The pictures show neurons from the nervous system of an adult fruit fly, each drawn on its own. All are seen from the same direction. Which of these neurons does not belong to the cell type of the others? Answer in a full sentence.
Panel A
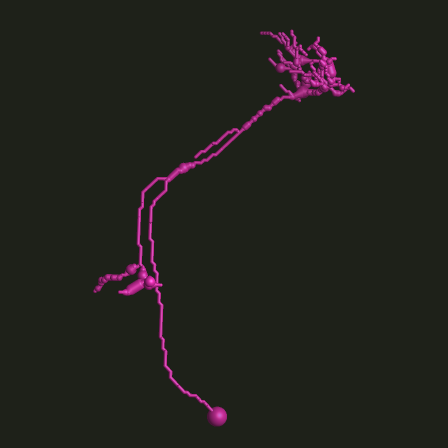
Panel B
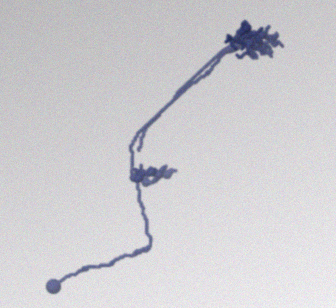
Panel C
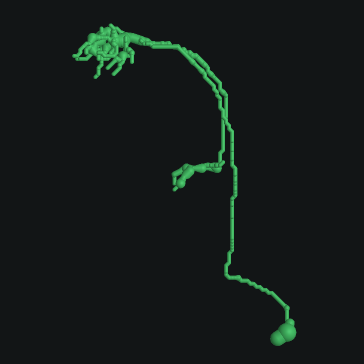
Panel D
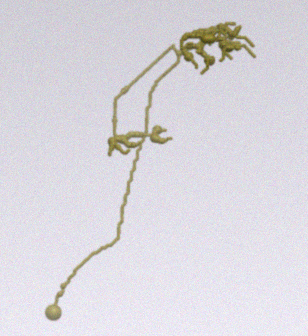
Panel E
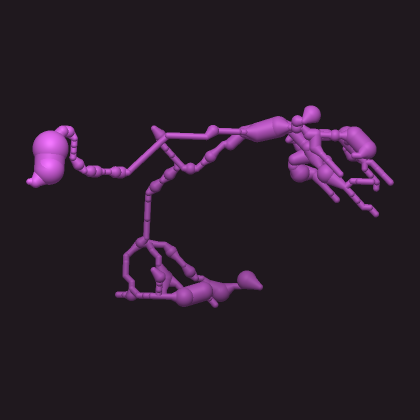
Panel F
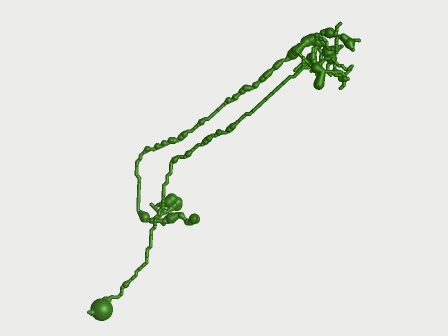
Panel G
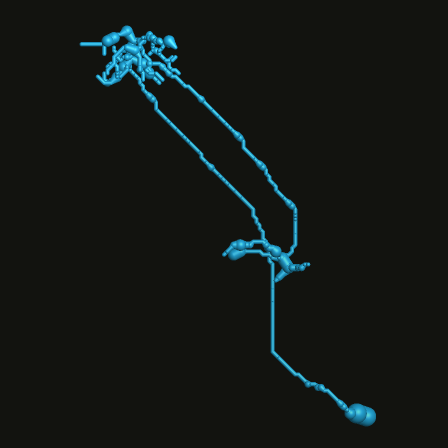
Panel A shows a neuron of another cell type.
